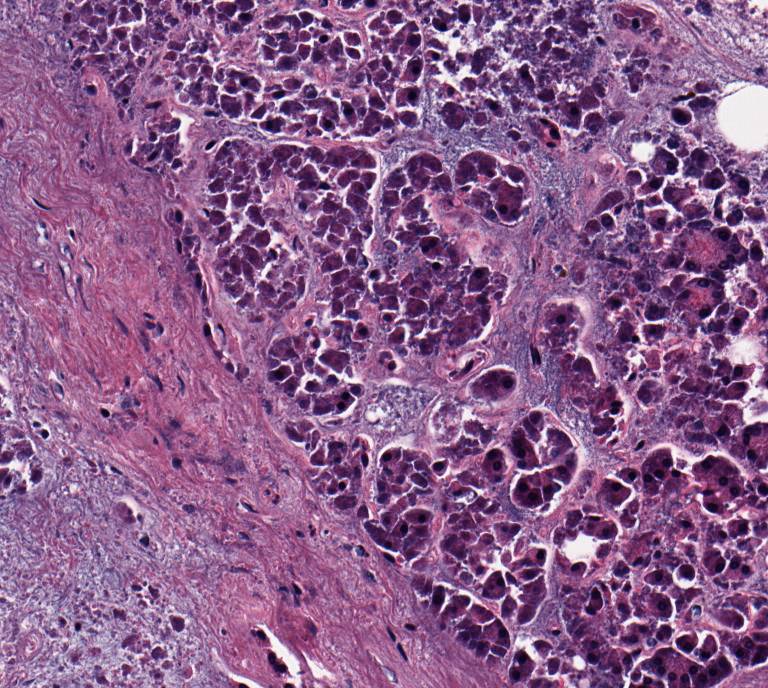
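Pancreas, haematoxylin and eosin: cells in nests and lobules take up the right and upper parts of the field. These cells are polygonal, with abundant dark purple granular cytoplasm, and most of their nuclei are round. Over on the left, the collagen band carries scattered elongated nuclei.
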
